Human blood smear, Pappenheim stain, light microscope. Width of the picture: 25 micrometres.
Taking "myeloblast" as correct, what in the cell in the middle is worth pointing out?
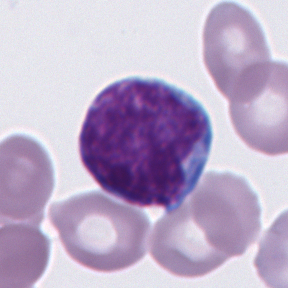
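Measuring about 12 micrometres across, the cell holds a nucleus of about 11 micrometres, which takes up most of it.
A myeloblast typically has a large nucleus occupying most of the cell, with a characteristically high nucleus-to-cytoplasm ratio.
The cytoplasm appears only as a narrow crescent at the lower right.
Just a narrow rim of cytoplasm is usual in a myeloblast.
Both points agree with the myeloblast. The outline is roughly round with a smooth edge, the surface carries no projections, and no granules are visible in the cytoplasm.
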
